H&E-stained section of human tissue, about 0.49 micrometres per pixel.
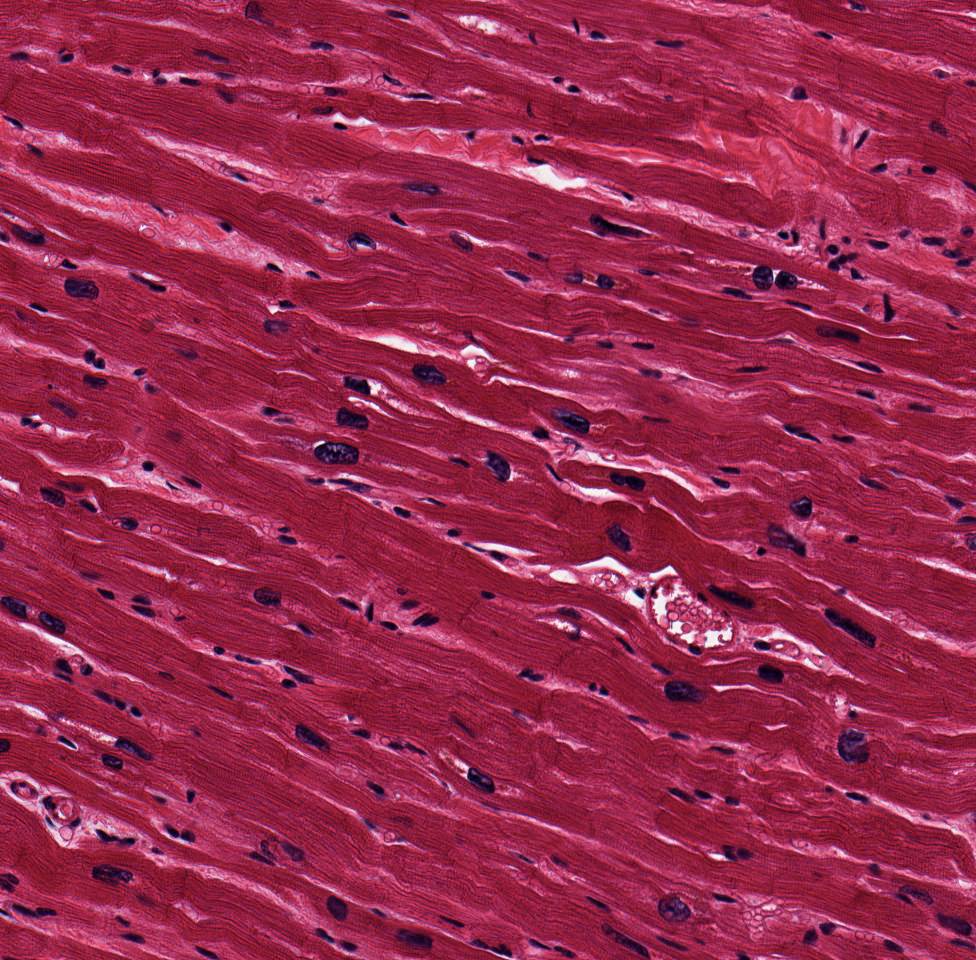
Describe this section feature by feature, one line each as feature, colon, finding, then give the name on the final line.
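Nuclei: oval, sitting centrally in the fibres rather than under their surface.
Cytoplasm: deep pink; notice the fine cross-striations.
Between fibres: only scant delicate connective tissue with small dark elongated nuclei.
Vessel: a small thin-walled one cut across, just right of and below centre.
Tissue: left ventricle of the heart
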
